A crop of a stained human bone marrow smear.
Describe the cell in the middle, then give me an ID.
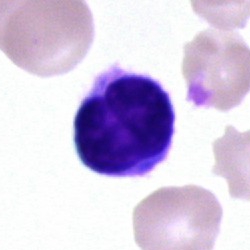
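The cell is roughly round in outline. Its nucleus takes up nearly the whole cell, and no nucleoli can be seen within it. At the upper left, the cytoplasm has a ragged, frayed edge. This cell is a lymphocyte.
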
